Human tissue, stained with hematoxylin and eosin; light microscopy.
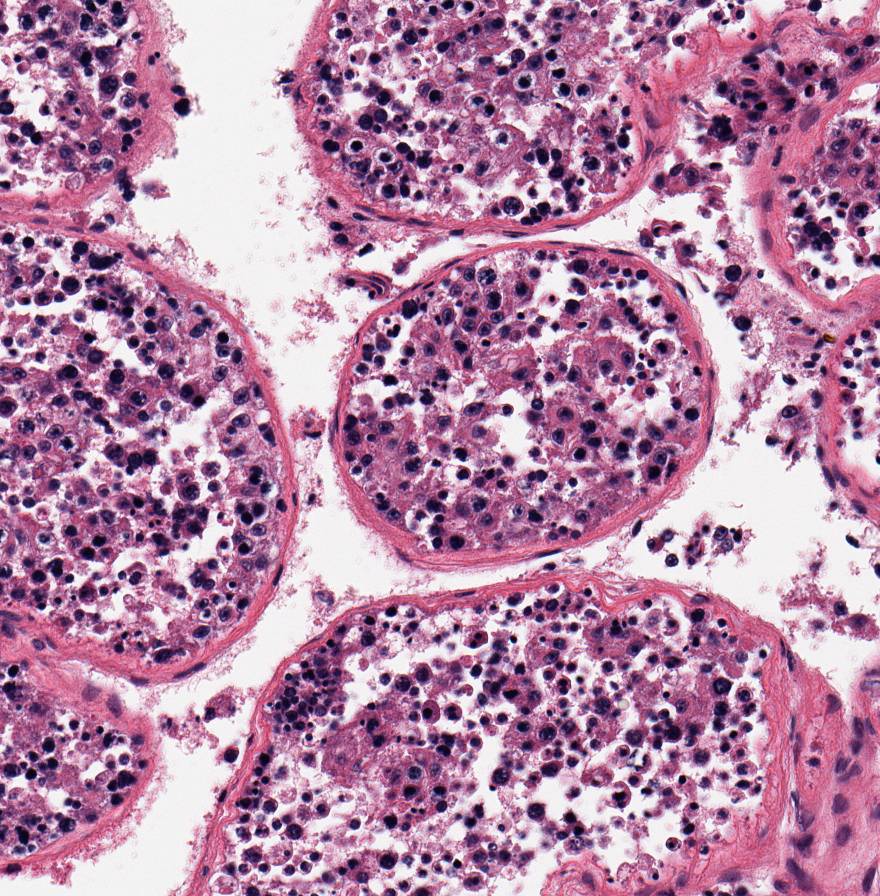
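Testis: rounded tubular cross-sections of broadly similar size fill the field, one complete oval profile in the centre and parts of others around the edges. They're lined by many layers of rounded cells rather than a single layer. Small, round, very dark nuclei are scattered through the interior of every tubule, and among them sit larger cells with round nuclei and pale pink cytoplasm.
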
